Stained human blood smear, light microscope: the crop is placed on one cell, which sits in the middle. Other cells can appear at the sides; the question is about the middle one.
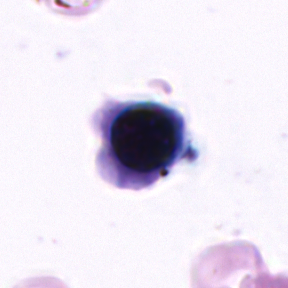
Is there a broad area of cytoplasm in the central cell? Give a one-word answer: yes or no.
No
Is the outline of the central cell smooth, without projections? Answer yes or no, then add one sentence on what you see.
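No. The cell outline is irregular, with small blunt bulges.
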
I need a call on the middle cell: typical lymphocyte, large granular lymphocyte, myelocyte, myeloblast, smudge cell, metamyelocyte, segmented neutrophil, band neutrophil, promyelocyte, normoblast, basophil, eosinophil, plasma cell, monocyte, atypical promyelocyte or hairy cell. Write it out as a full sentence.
This particular crop is centered on a normoblast.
